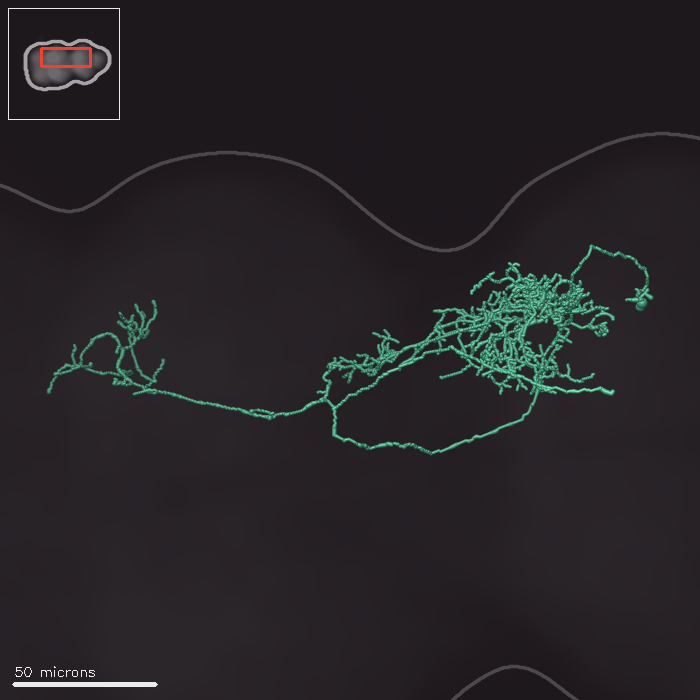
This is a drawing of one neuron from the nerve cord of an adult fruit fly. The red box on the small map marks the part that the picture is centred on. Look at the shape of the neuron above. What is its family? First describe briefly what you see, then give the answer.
By the scale bar it is about 200 microns wide in this view. The picture shows dozens of branch ends. This is a nerve-cord intrinsic neuron. Its family is hemilineage 17B.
